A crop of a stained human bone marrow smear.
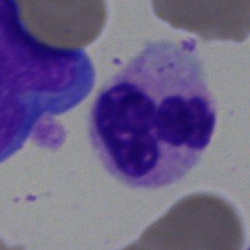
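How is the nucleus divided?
Into lobes, a larger one on the left and smaller joined ones on the right.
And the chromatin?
Dense, dark purple, with a few small pale gaps.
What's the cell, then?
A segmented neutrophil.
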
